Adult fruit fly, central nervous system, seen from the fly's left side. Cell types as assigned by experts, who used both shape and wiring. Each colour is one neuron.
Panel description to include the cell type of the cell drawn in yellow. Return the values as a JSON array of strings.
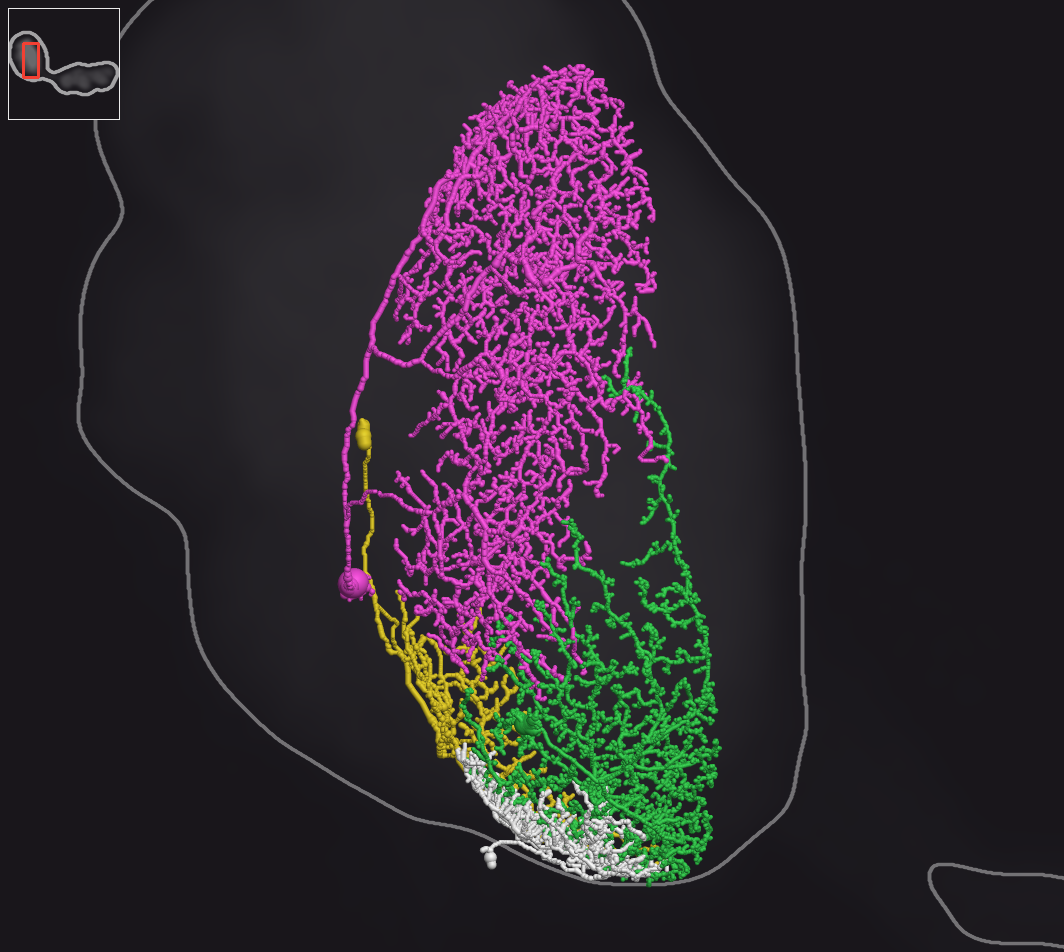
["Dm14"]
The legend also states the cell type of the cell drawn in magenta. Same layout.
["Dm17"]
